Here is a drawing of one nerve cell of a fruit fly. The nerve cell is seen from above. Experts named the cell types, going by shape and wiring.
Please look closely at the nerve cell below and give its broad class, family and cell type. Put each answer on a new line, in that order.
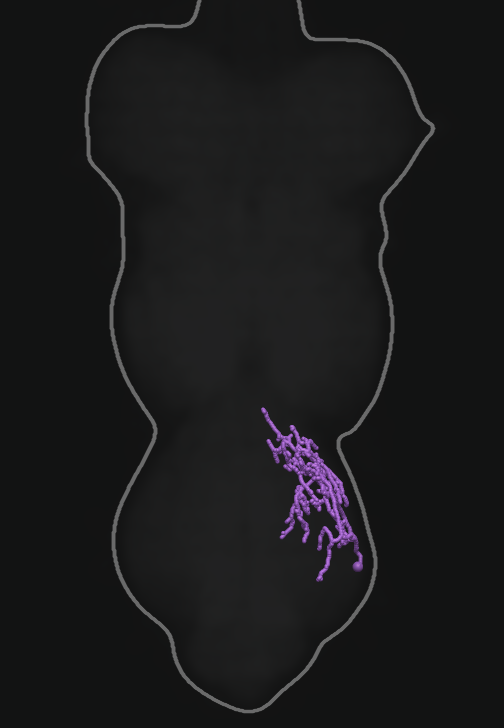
nerve-cord intrinsic neuron
hemilineage 08A
IN08A048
